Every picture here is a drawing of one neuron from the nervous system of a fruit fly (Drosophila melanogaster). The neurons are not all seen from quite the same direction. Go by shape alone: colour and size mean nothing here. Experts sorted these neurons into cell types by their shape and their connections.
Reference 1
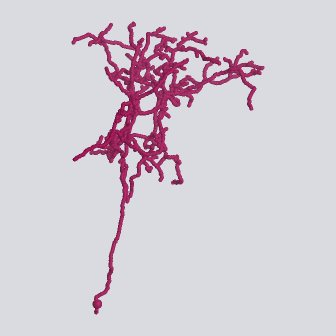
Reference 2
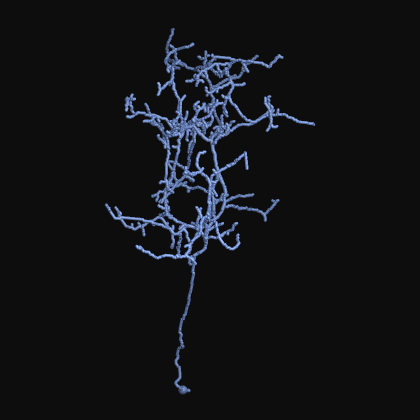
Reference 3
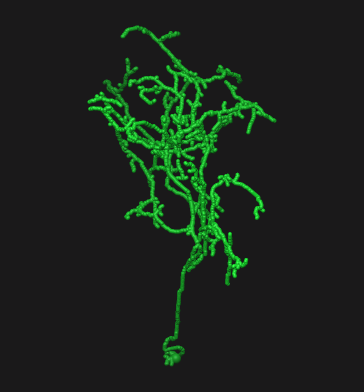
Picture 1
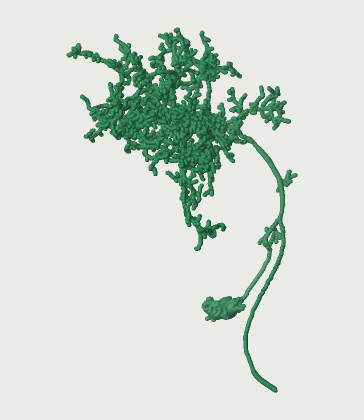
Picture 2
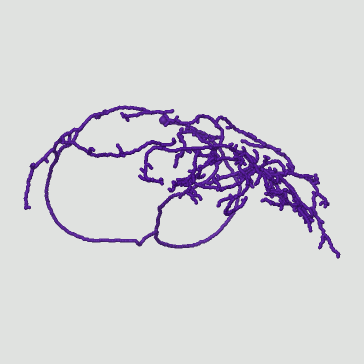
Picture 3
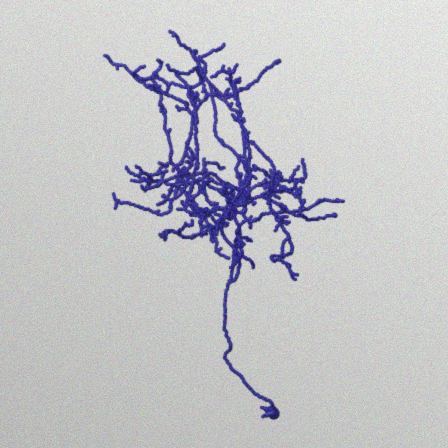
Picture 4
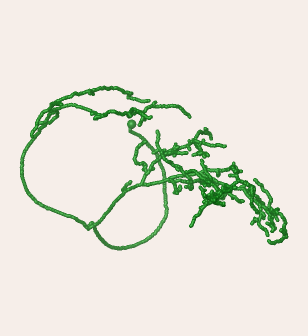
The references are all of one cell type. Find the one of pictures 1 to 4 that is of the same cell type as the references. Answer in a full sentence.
The neuron in picture 3 is of the same cell type.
